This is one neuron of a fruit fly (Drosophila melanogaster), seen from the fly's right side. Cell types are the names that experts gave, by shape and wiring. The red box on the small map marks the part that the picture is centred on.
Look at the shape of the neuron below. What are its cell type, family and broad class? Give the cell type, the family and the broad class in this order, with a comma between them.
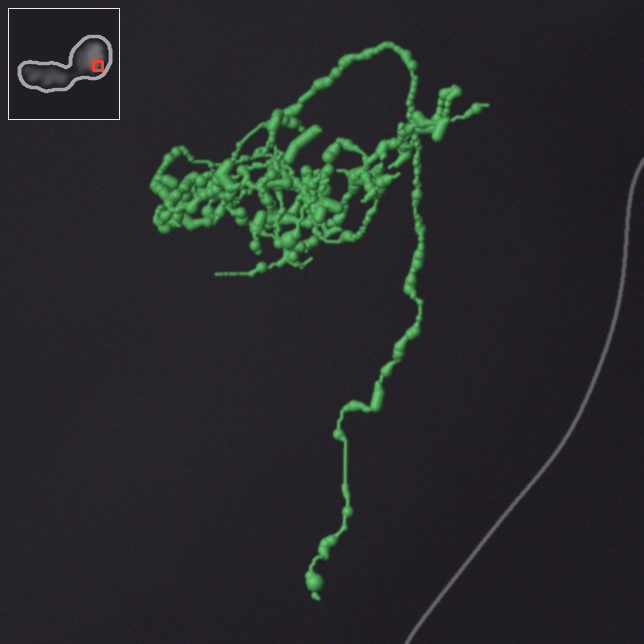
PhG1a, class gustatory, sensory neuron entering the brain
